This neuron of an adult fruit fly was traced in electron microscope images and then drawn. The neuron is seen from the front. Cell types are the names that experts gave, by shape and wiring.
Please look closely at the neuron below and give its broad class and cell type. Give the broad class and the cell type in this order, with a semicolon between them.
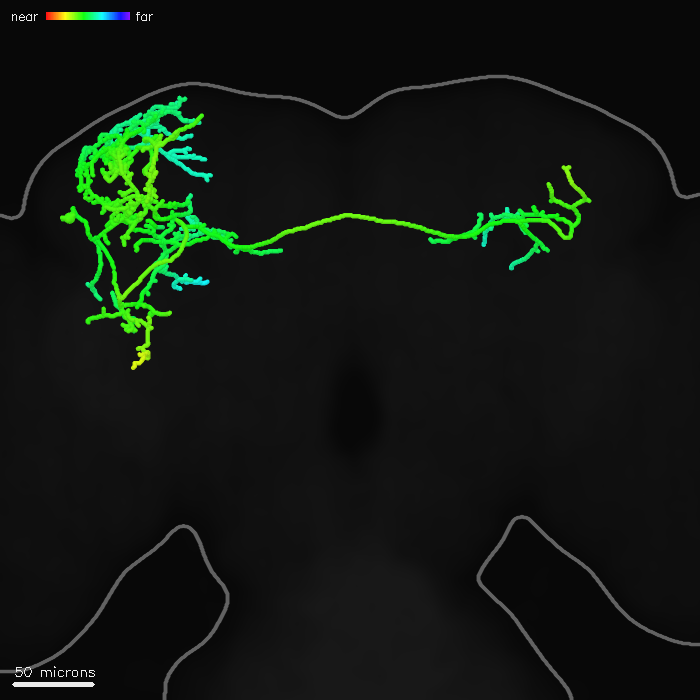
central-brain intrinsic neuron; SLP033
